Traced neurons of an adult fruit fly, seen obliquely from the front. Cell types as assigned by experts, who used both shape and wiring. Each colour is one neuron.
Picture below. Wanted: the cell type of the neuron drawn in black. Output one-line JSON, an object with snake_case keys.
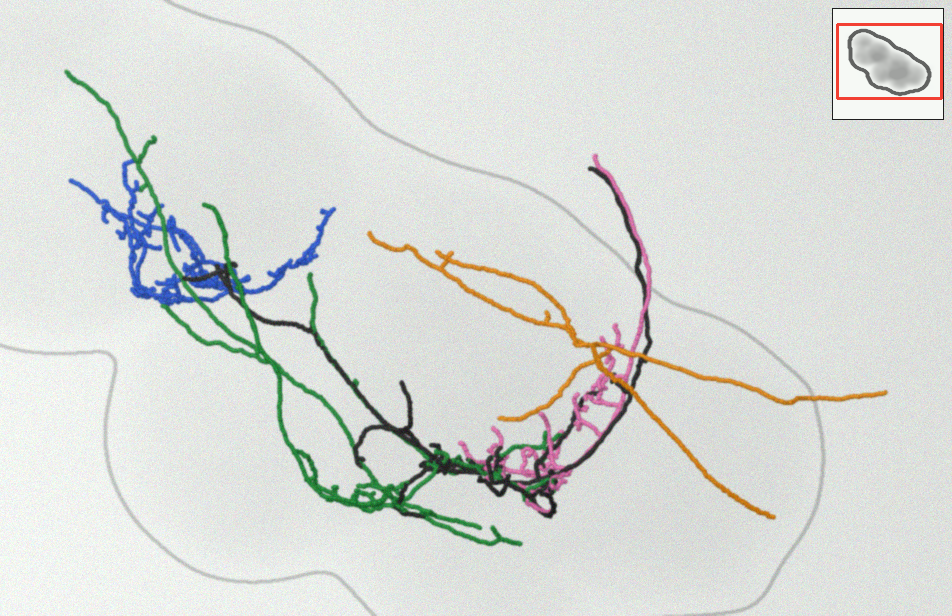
{"cell_type": "SNta10"}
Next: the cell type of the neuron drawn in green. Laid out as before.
{"cell_type": "SNta13"}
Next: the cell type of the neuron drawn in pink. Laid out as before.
{"cell_type": "SNta12"}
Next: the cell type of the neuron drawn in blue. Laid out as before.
{"cell_type": "SNxx29"}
